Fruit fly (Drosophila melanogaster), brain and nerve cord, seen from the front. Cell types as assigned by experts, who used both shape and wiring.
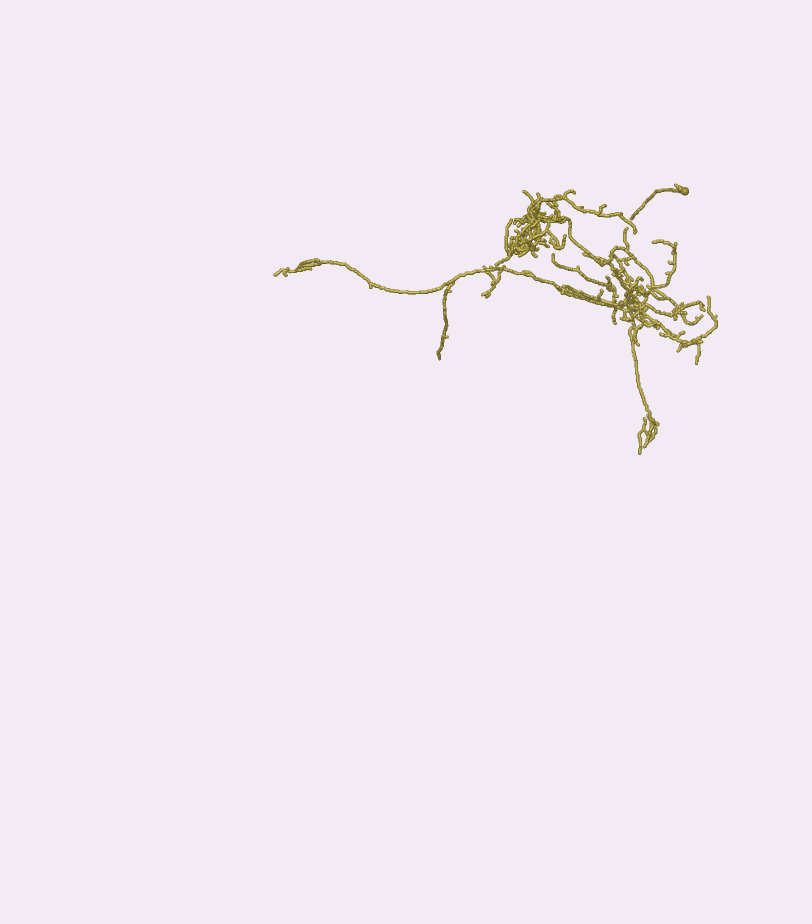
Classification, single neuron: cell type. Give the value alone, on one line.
LHPD2d2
